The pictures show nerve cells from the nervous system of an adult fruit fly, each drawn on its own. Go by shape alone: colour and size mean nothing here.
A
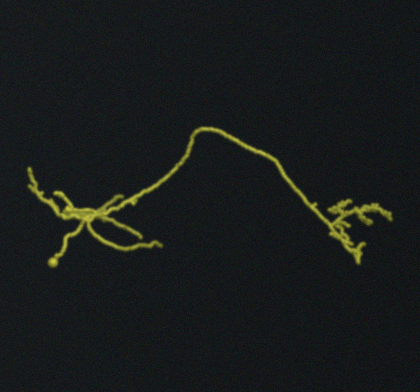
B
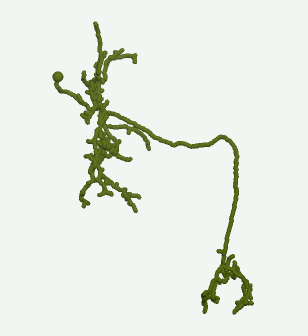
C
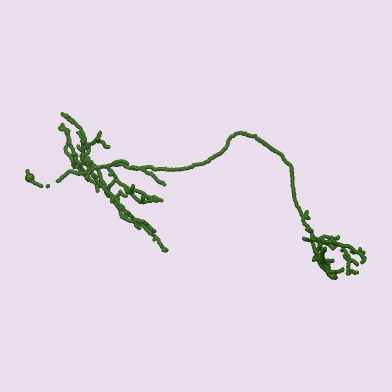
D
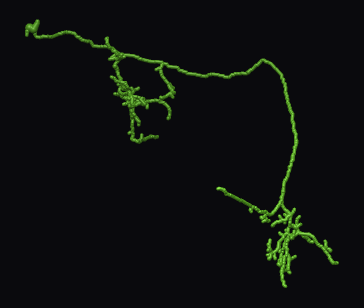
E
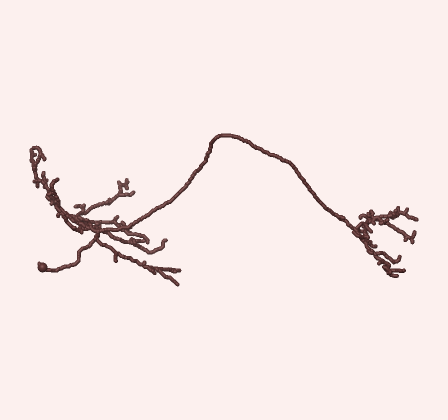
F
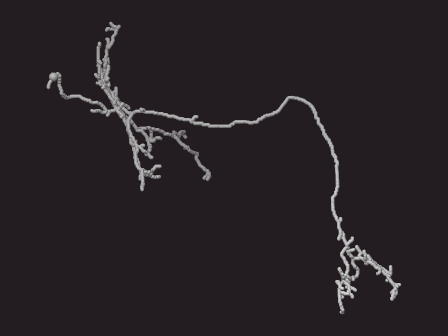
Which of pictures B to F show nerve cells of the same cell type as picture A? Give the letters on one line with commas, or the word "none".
B, C, E, F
